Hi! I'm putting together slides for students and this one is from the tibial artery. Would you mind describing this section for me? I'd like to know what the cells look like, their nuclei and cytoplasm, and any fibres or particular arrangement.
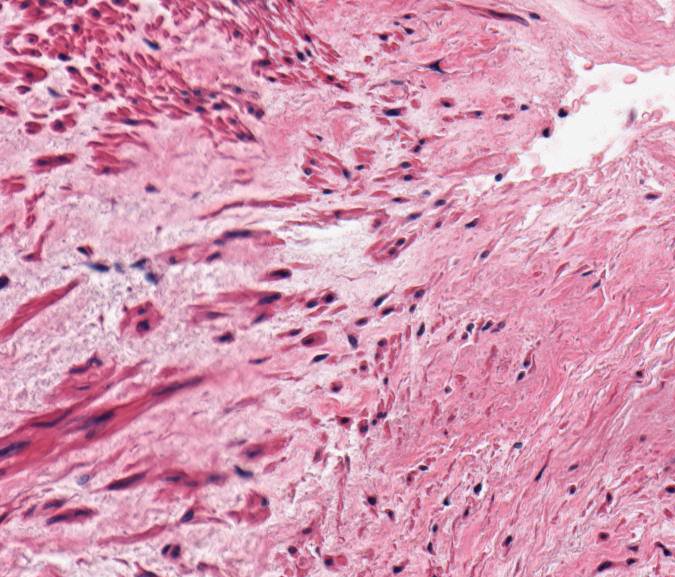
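The left half of the field is occupied mainly by bundles of smooth muscle cells with bright pink cytoplasm, most densely packed at the top left corner. These spindle cells have elongated, darkly stained nuclei. The right half consists of denser pink fibrous tissue containing sparsely scattered small spindle nuclei.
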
